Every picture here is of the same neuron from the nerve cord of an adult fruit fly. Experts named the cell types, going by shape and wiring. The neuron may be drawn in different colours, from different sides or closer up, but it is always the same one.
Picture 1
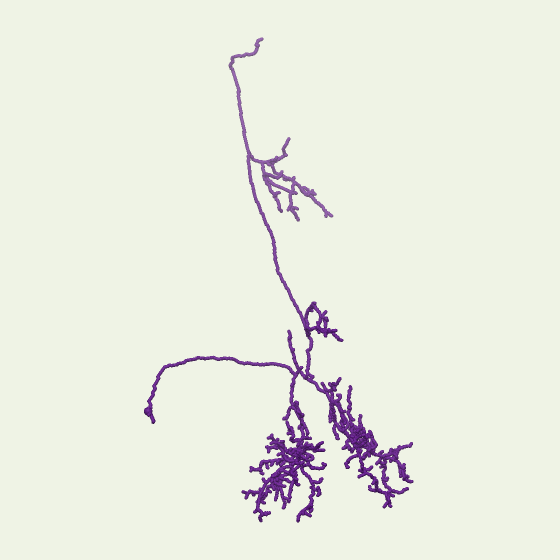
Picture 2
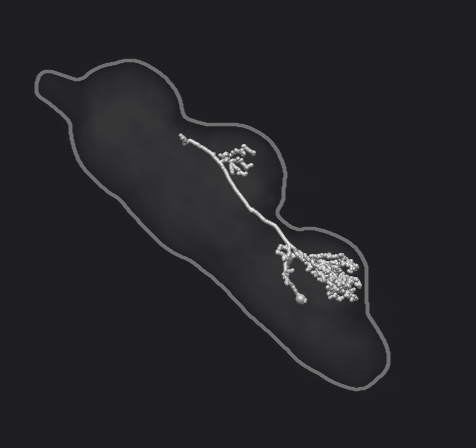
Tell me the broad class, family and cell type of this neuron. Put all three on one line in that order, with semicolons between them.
nerve-cord intrinsic neuron; hemilineage 09B; IN09B048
